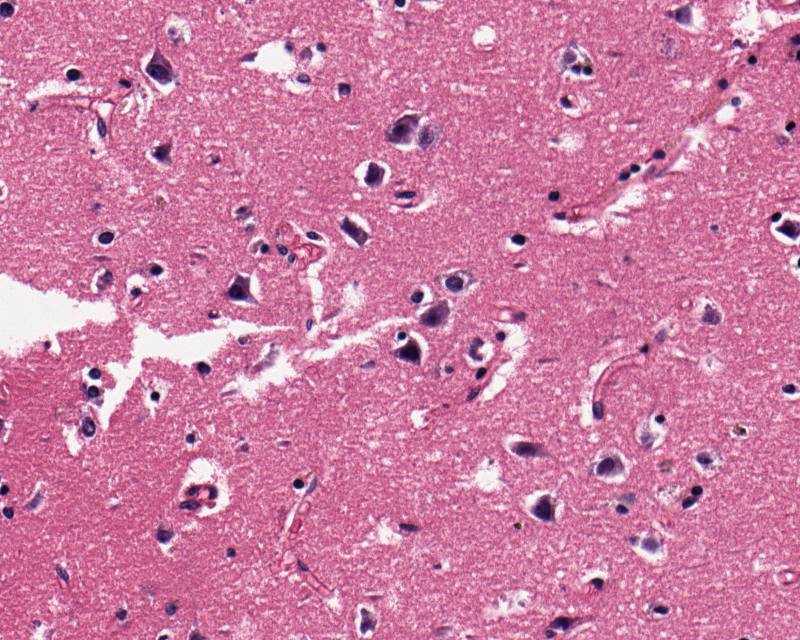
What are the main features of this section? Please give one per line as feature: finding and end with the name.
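Epithelium: none; no glands or fat either
Larger cells: many sit in clear white halos against the pink background
Small nuclei: round, dark, little visible cytoplasm, scattered between larger cells
Crack: irregular, white, running from left edge toward centre
Tissue: cerebral cortex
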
